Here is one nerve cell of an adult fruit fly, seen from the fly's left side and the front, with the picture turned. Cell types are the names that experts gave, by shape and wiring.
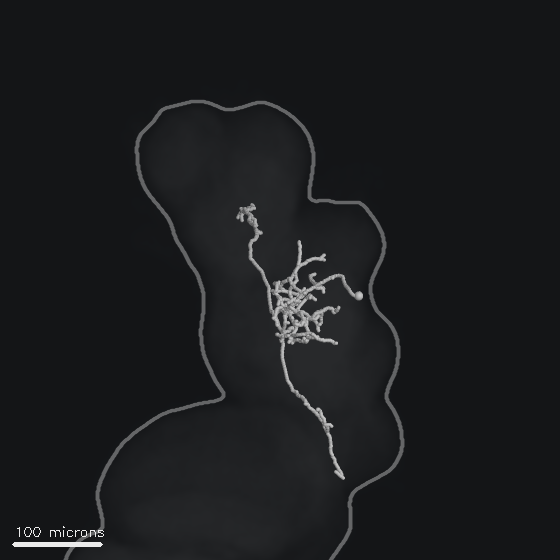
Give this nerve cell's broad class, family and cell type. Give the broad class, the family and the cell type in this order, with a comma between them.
nerve-cord intrinsic neuron, hemilineage 07B, IN07B065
